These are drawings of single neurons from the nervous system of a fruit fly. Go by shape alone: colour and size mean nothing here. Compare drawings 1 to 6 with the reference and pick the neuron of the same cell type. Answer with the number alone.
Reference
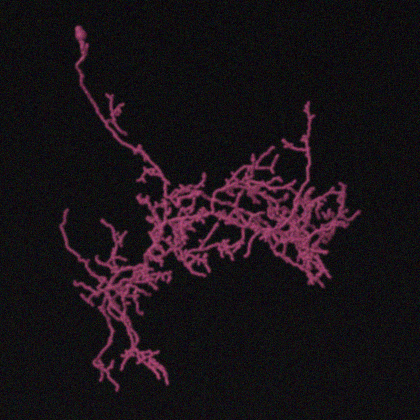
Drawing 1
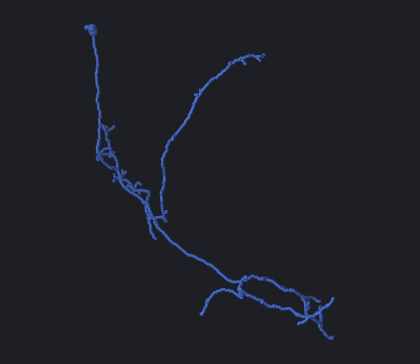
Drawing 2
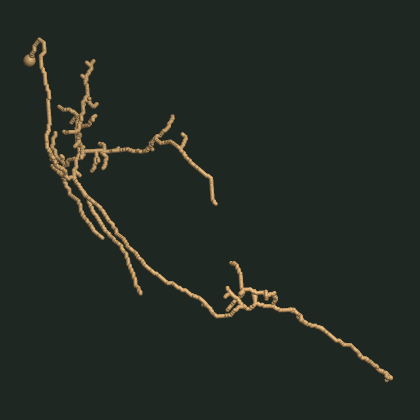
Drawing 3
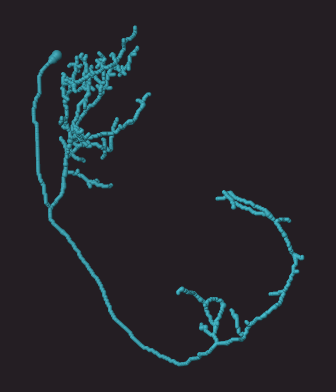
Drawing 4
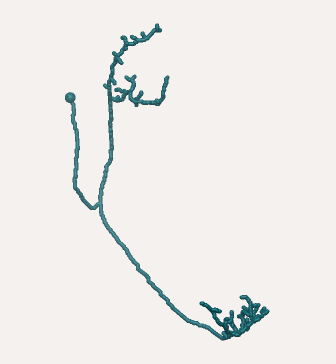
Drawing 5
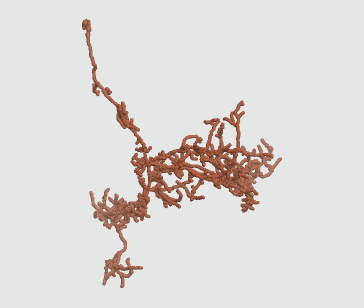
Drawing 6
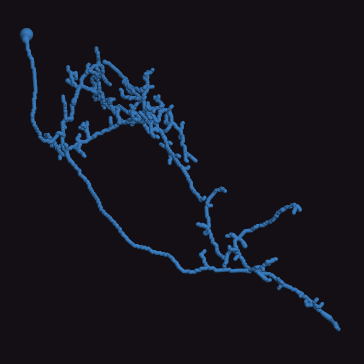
5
